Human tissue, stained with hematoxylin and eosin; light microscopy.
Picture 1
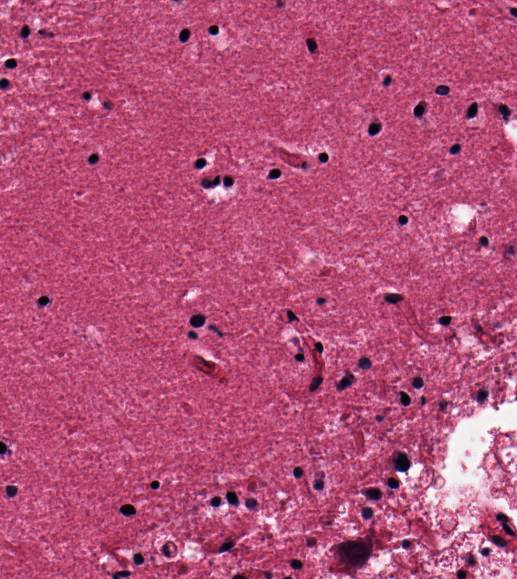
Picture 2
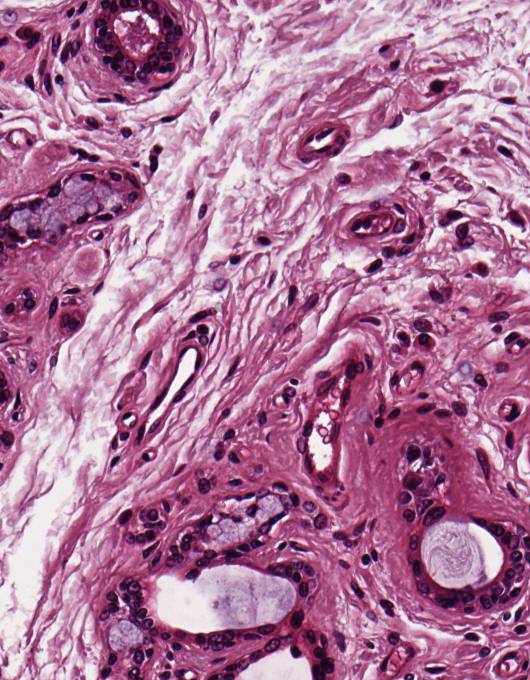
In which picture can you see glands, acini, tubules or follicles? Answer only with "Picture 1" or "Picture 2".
Picture 2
